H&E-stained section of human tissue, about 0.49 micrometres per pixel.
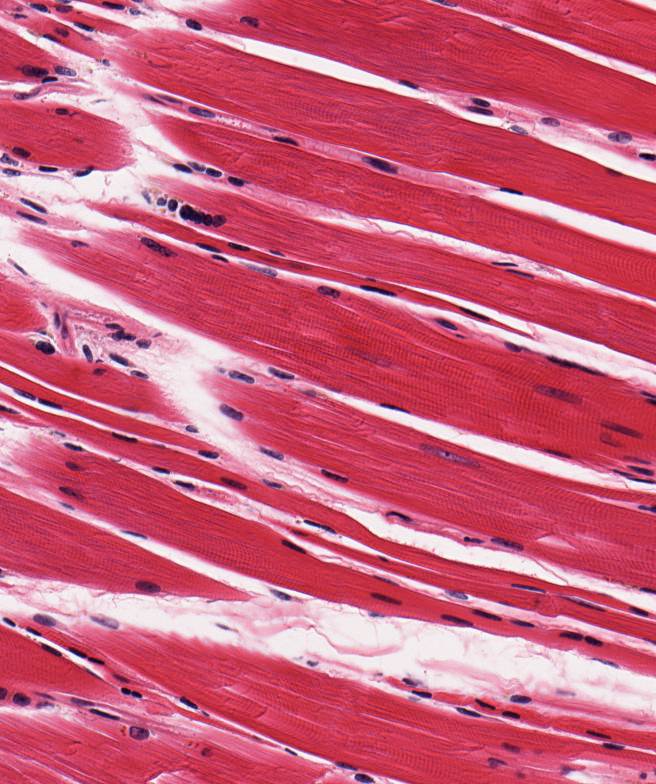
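Skeletal muscle, H&E-stained section. Follow the long parallel fibres across the whole field, diagonally from upper left to lower right: separate, unbranched cylinders that do not join. Their cytoplasm stains deep pink, and most nuclei are dark, elongated and sit at the fibre edges.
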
